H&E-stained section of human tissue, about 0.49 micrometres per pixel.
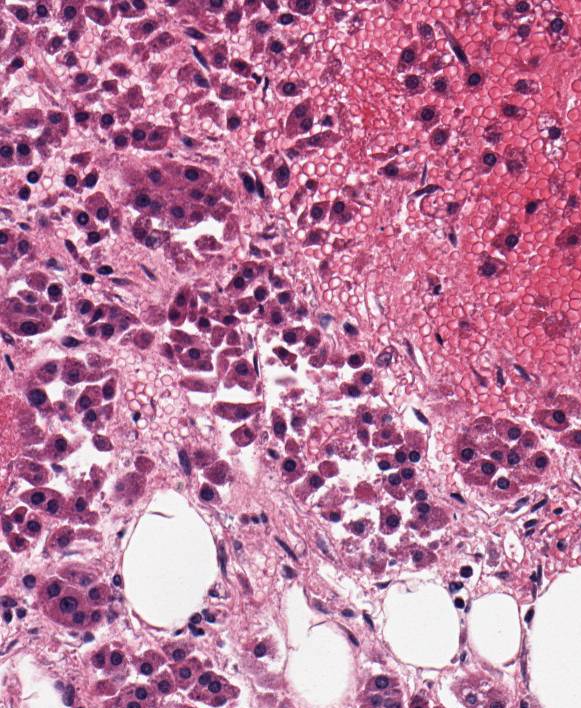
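Adrenal gland: large polygonal cells in clusters and short cords across the left, centre and lower field. Upper right, a dense sheet of packed red blood cells among scattered nucleated cells. Large round empty fat-cell spaces line the lower edge from centre to right.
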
